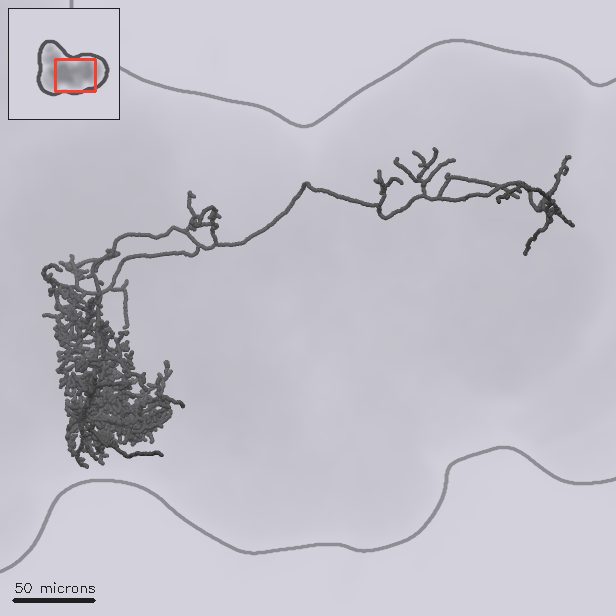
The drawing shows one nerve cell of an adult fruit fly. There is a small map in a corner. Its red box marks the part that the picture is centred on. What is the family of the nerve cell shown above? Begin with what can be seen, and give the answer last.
Its cell body lies on the left of the picture. By the scale bar it is about 350 microns wide in this view. The picture shows dozens of branch ends. It is a central-brain intrinsic neuron. Its family is hemilineage VLPd1.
